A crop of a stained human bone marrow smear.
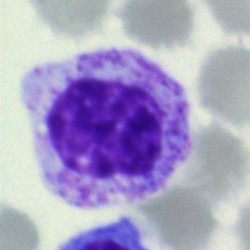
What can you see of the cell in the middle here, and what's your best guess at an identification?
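Pale lilac-blue cytoplasm holds scattered fine purple granules. No nucleoli are clearly seen in the nucleus. At the bottom edge of the picture, part of another purple-stained cell is cut off. The cell in the middle is a myelocyte.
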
